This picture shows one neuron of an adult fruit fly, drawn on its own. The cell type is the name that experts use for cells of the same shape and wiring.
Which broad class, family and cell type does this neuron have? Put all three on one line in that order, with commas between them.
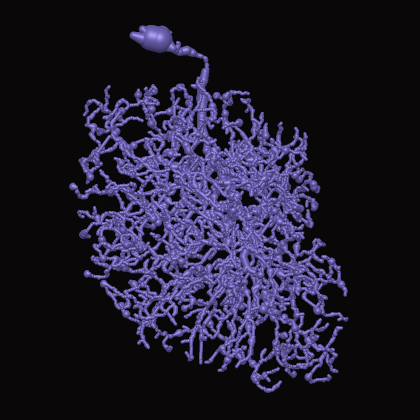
central-brain intrinsic neuron, hemilineage ALl1_dorsal, lLN2X12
